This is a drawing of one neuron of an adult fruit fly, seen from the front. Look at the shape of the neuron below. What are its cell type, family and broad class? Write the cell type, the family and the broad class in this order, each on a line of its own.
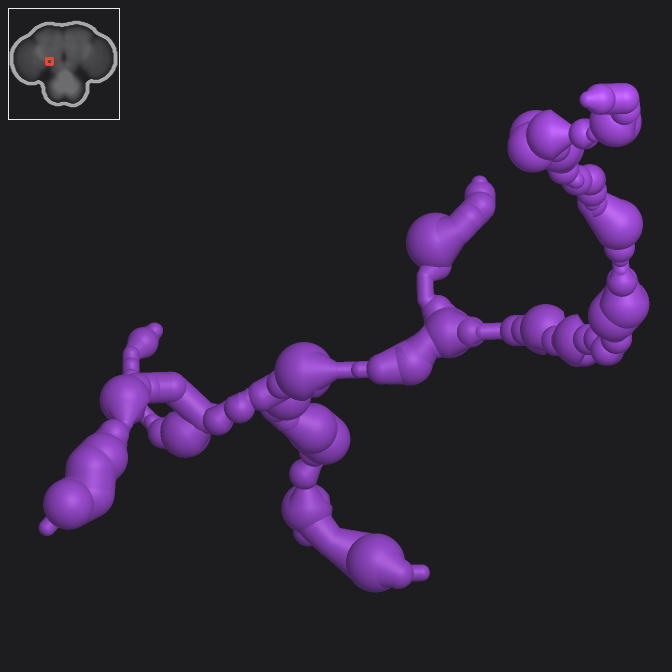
JO-CA2
class mechanosensory
sensory neuron entering the brain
